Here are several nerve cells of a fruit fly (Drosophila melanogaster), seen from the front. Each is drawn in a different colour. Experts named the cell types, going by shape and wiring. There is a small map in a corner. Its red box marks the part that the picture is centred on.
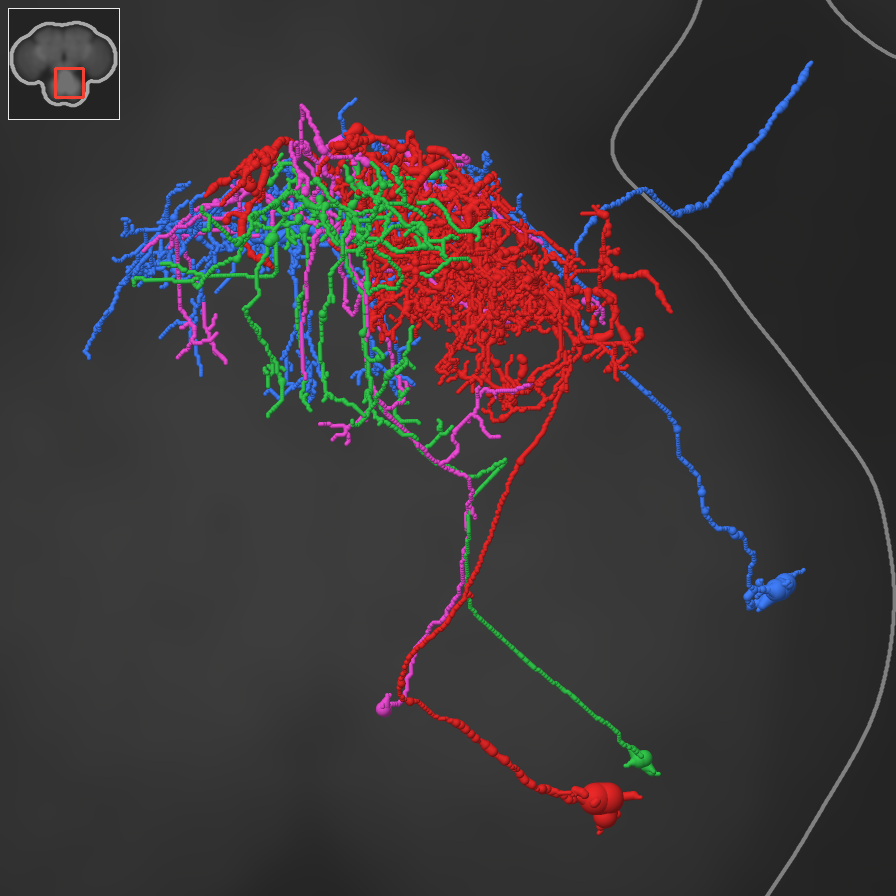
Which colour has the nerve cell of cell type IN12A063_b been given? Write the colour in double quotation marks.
"green"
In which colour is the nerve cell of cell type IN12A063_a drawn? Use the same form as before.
"magenta"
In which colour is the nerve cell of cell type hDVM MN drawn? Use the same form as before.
"blue"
